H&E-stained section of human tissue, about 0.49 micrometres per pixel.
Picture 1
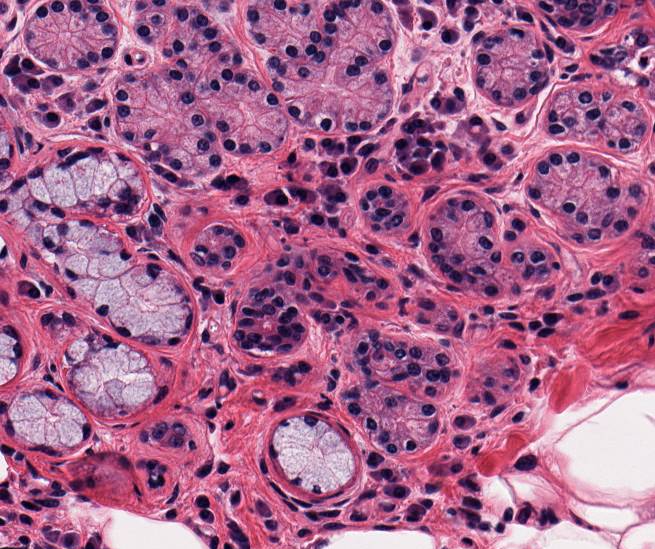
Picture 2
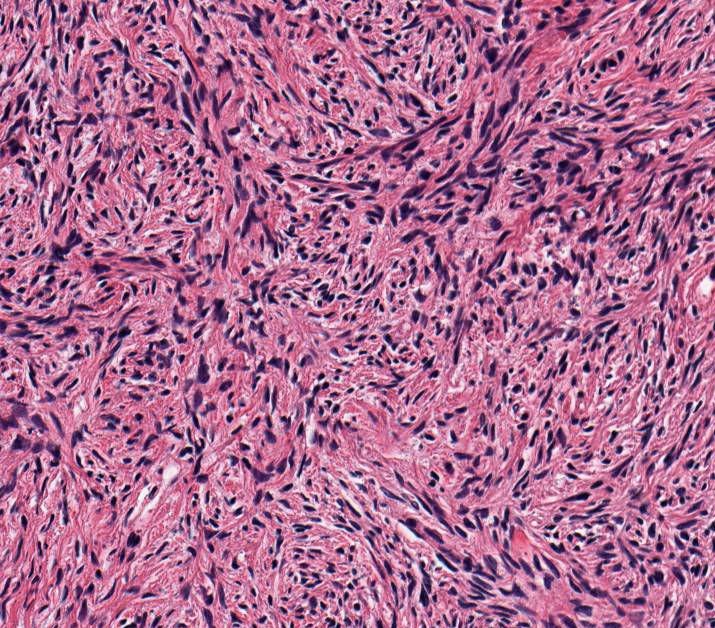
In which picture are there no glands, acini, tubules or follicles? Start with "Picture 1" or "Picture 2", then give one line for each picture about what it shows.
Picture 2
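In picture 1: The field is filled with closely packed rounded glandular acini separated by thin bands of pink stroma.
In picture 2: No epithelium or glands are present anywhere in the field.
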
